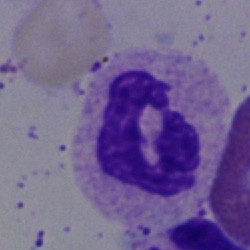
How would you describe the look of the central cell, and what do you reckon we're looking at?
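A smooth, round outline bounds the cell. Its nucleus forms a ring around a pale central hole and shows no visible nucleoli. Fine lilac granules are evenly scattered through the cytoplasm. The cell is a segmented neutrophil.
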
